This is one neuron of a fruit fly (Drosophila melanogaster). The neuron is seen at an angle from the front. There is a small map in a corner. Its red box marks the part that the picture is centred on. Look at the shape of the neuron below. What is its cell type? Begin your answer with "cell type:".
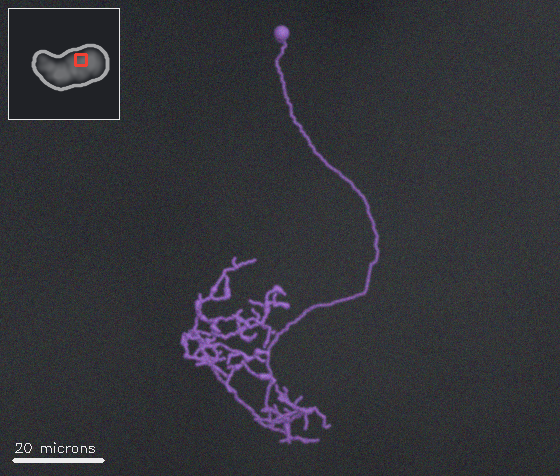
cell type: vDeltaH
